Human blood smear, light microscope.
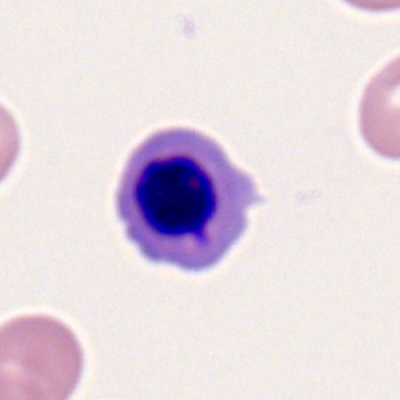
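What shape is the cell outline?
Roughly round, though slightly irregular.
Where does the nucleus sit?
Off-centre, toward the left of the cell, with no nucleoli visible.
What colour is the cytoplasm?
Pale blue-lavender.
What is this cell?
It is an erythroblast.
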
